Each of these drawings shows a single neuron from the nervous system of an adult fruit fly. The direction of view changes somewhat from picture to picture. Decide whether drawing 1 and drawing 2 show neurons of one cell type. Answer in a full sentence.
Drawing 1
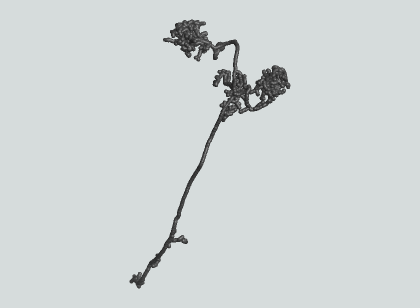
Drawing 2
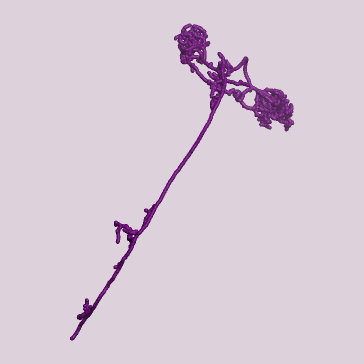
They are of the same cell type.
